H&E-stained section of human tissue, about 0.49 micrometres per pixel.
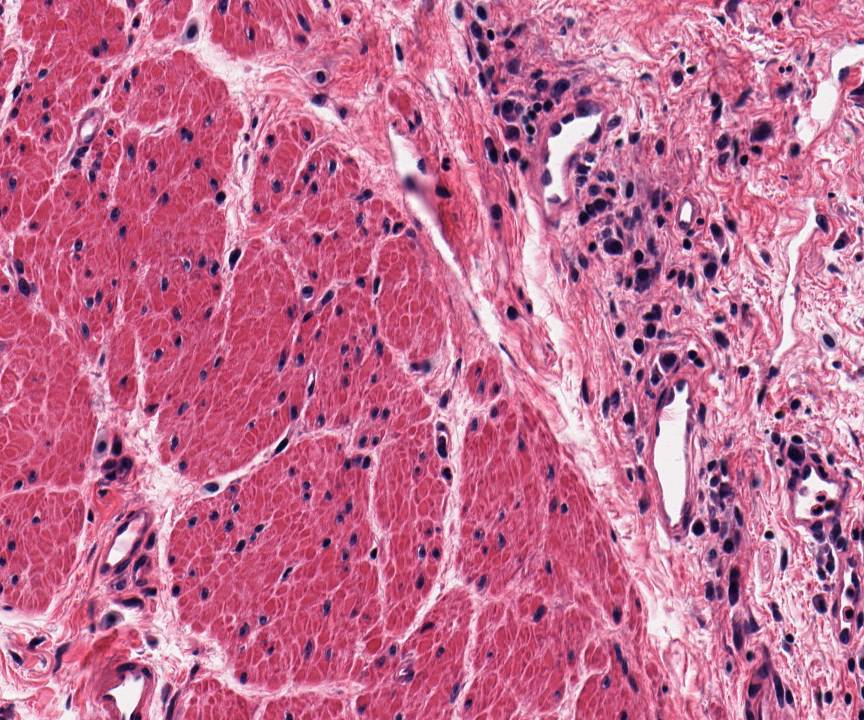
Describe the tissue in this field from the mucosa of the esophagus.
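Left and centre: densely packed muscle bundles. Right side: looser connective tissue. Thin pale pink fibrous septa split the muscle into irregular bundles. Muscle nuclei: small, dark, scattered singly. Right-side nuclei: many, dark, closely set, more crowded than in muscle.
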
